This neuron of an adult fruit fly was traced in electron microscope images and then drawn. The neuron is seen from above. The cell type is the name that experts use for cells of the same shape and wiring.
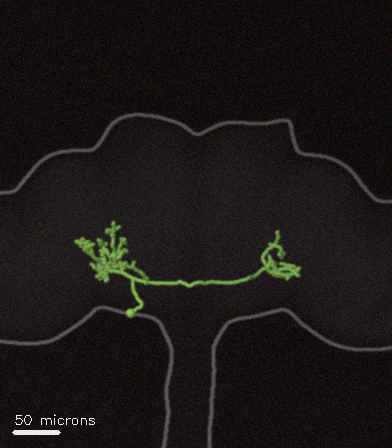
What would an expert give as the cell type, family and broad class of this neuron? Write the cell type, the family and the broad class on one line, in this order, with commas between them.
CB2972, hemilineage DM6_ventral, central-brain intrinsic neuron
